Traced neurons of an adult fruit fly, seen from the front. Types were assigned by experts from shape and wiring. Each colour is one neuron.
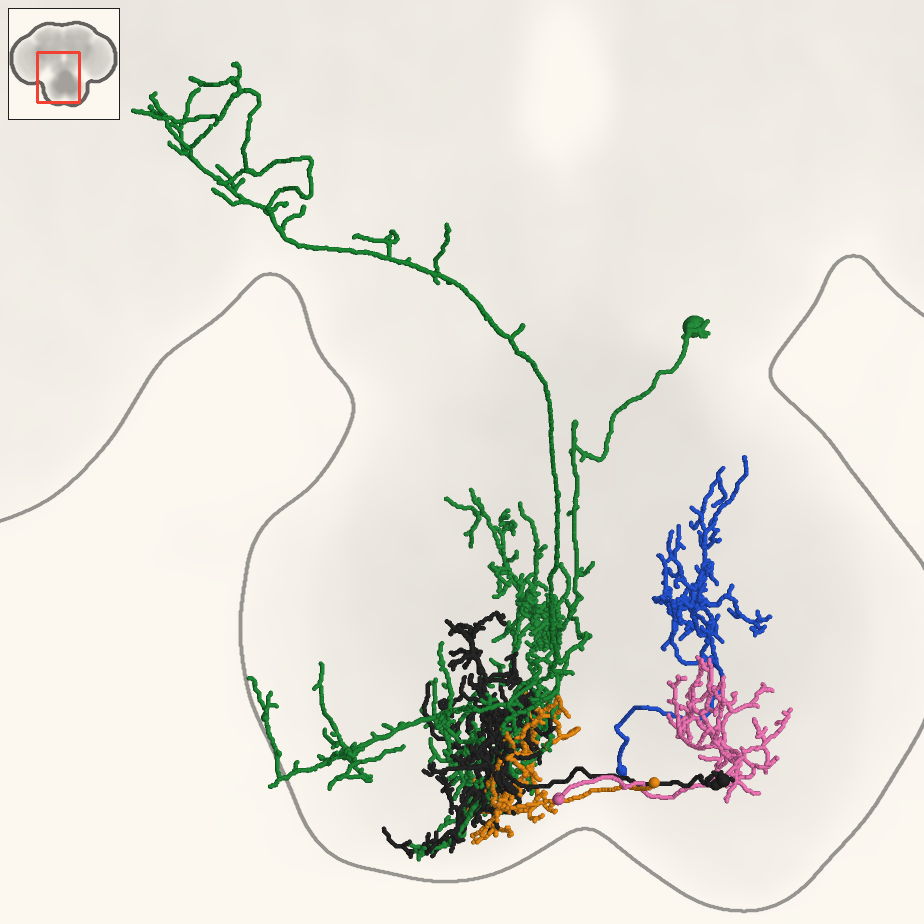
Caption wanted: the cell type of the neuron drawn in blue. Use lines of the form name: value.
cell type: IN14A072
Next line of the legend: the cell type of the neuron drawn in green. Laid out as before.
cell type: ANXXX082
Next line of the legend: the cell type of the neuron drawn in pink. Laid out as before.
cell type: IN14A061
